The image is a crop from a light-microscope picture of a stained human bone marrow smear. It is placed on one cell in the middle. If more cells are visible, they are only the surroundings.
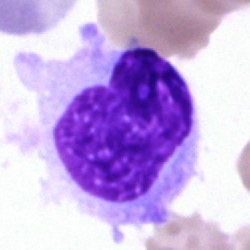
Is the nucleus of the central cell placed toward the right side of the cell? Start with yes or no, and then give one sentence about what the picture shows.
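Yes. The nucleus sits toward the right, leaving more cytoplasm on the left side.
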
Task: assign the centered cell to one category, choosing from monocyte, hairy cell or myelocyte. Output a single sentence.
The cell of interest, located centrally, is a hairy cell.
